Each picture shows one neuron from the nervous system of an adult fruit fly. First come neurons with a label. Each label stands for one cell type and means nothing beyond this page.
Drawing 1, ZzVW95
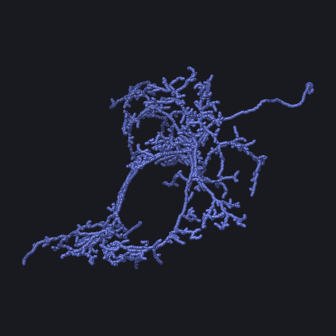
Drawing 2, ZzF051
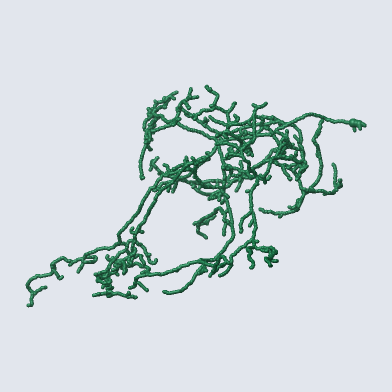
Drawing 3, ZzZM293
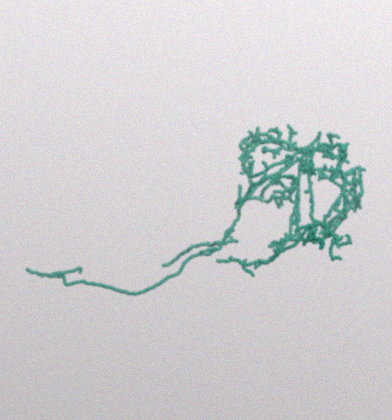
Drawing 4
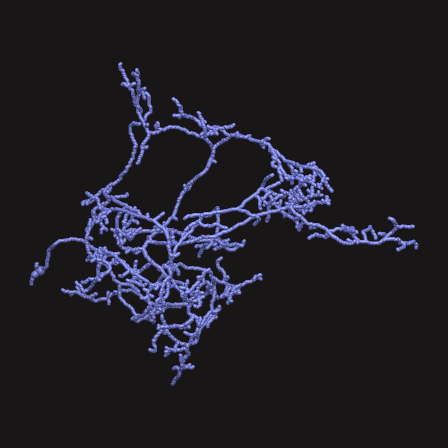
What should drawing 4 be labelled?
ZzF051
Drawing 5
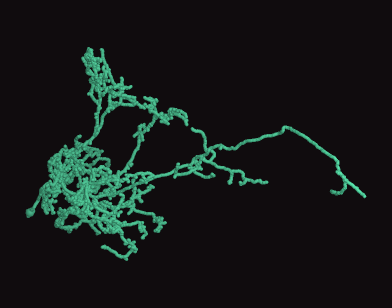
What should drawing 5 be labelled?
ZzZM293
